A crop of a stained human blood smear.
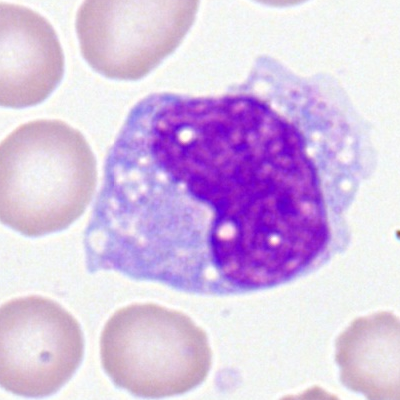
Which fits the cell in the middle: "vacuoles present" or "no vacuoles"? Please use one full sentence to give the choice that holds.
In the cytoplasm of the cell there are one or more clear vacuoles.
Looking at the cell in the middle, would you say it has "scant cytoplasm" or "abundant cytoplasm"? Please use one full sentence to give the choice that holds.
Abundant cytoplasm fills the cell around its nucleus.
